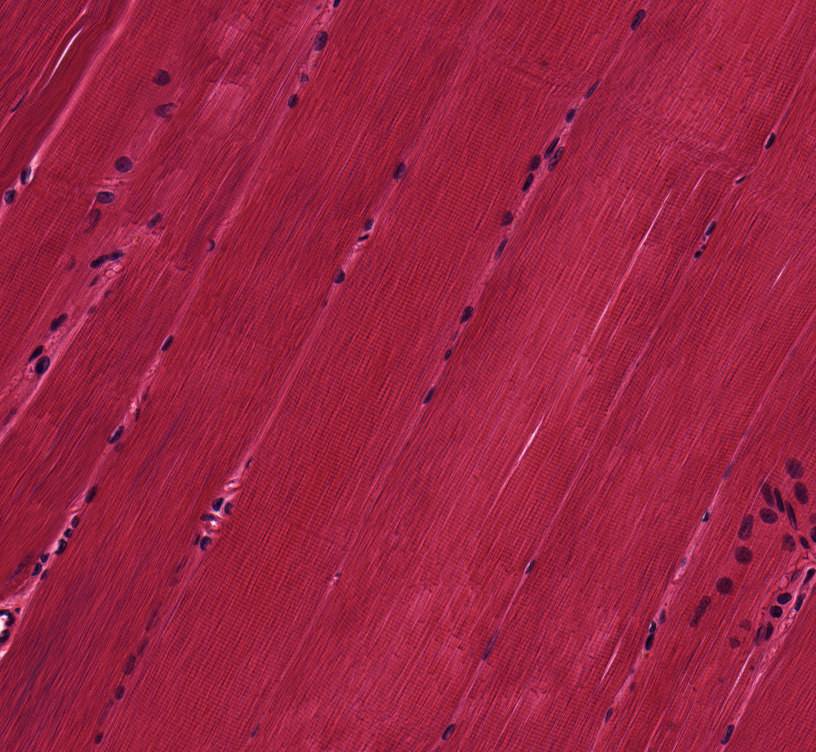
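Skeletal muscle. Looking along these skeletal muscle fibres, I notice they run unbranched, as straight bands, and their cytoplasm takes an evenly deep red-pink stain. The nuclei sit at the fibre edges rather than in the centres, and most of those lying along the fibres are flattened and stretched out in the fibre direction.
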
